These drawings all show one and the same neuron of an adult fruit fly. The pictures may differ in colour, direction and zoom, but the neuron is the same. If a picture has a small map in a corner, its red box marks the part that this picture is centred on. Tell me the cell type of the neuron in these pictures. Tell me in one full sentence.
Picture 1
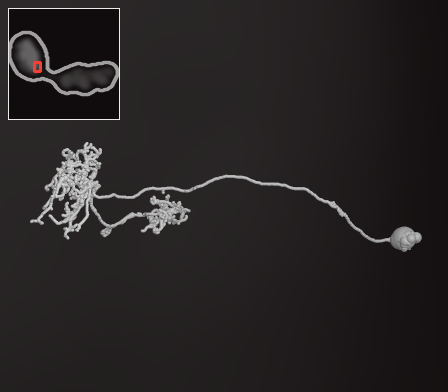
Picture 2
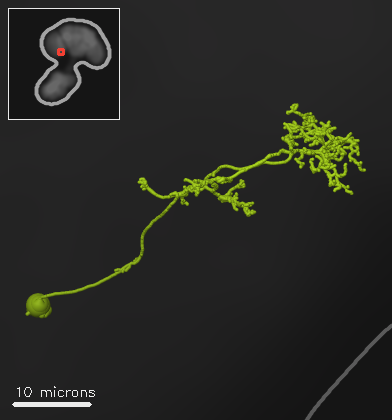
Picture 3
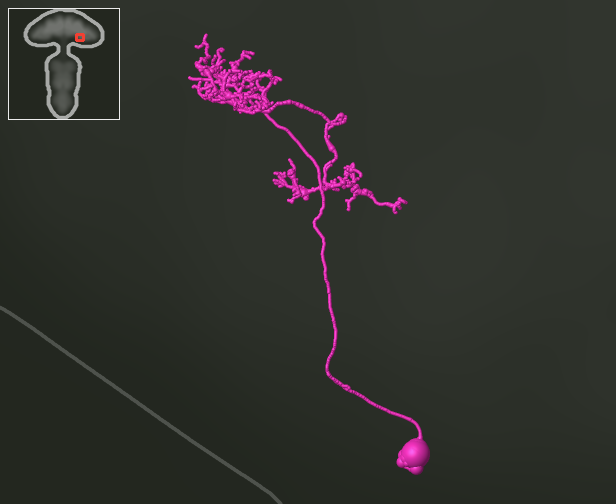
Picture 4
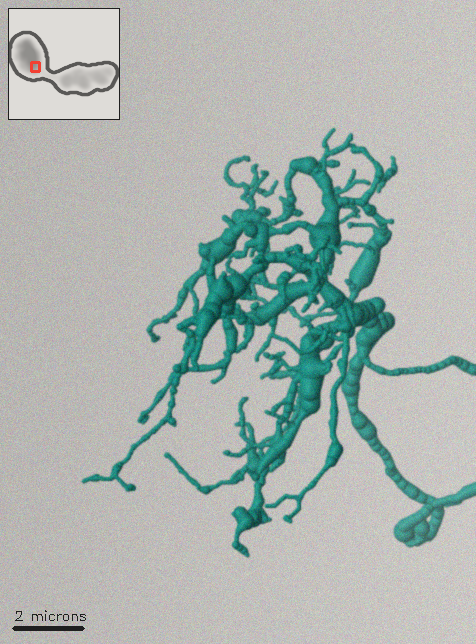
Among cell types, the one for this neuron is T5a.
